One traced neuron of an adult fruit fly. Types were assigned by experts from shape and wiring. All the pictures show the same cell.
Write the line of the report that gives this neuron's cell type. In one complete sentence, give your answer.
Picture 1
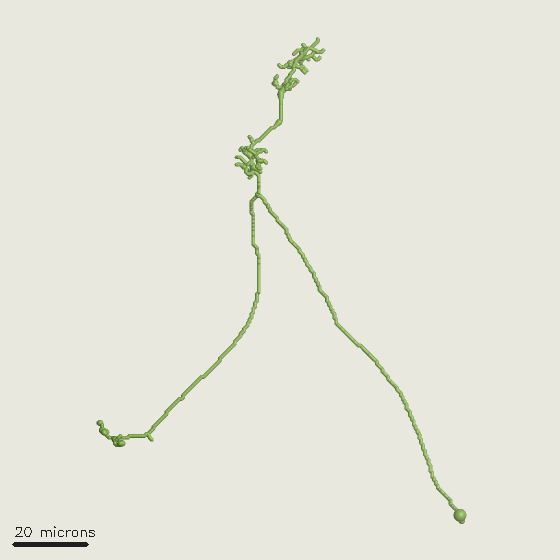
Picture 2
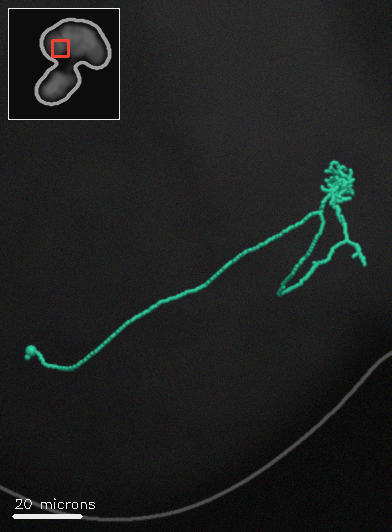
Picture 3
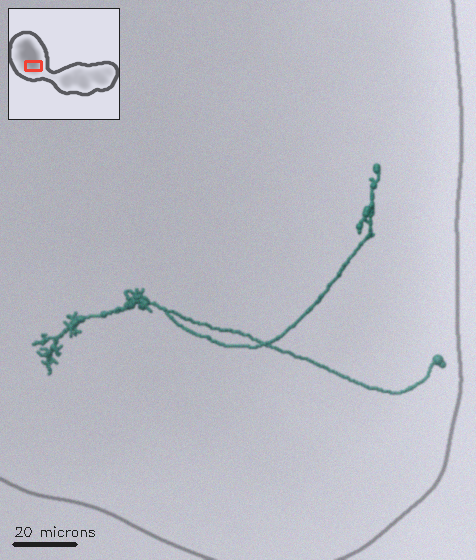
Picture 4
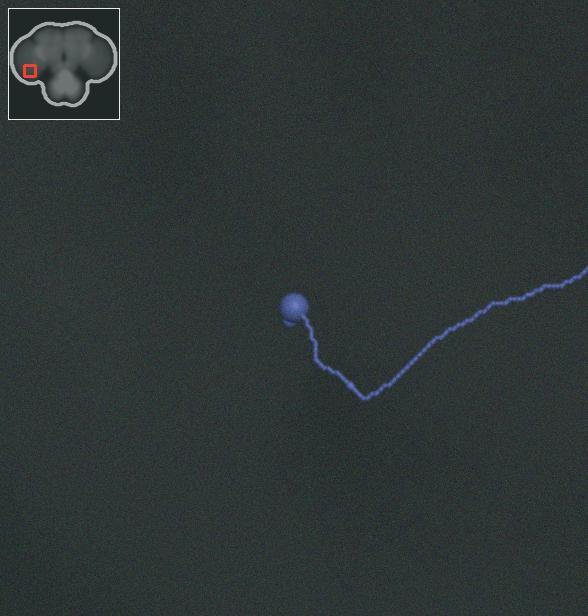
The cell type that fits this neuron is T2.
